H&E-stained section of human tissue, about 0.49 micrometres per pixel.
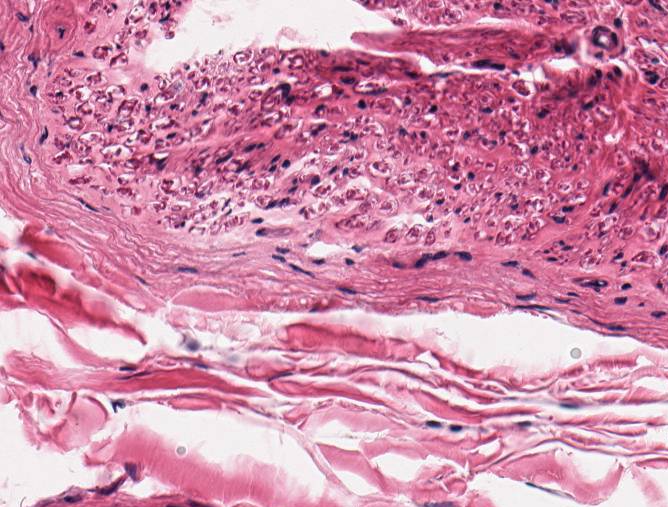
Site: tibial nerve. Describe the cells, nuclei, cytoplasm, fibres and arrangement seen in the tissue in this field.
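Top half's crowded with cells packed close together, each with a small, round to oval, dark-staining nucleus. Plenty of them sit inside a narrow clear halo. Below that it's loose pink fibrous bands, wavy and homogeneous, with only scattered nuclei.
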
